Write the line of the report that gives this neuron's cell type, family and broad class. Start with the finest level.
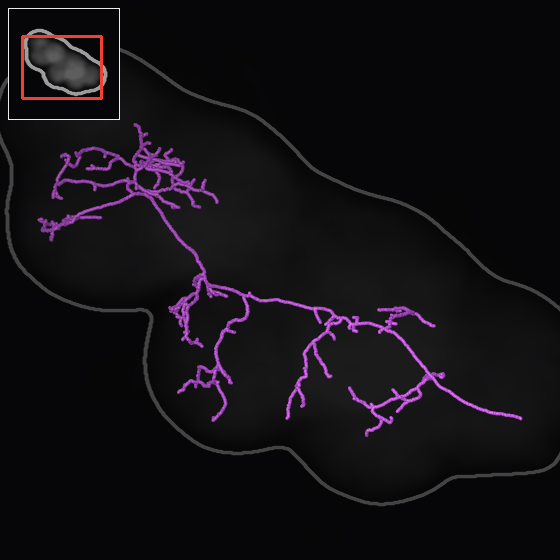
DNge038; DNge; descending neuron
